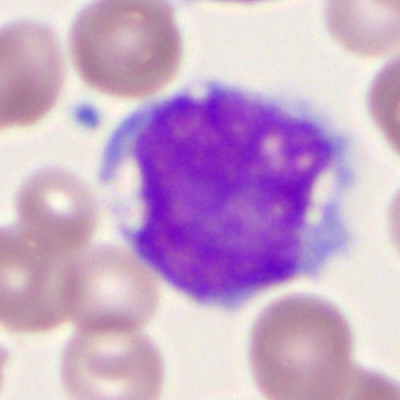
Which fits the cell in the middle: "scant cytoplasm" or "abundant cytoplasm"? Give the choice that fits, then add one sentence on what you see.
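Scant cytoplasm. The nucleus fills most of the cell.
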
